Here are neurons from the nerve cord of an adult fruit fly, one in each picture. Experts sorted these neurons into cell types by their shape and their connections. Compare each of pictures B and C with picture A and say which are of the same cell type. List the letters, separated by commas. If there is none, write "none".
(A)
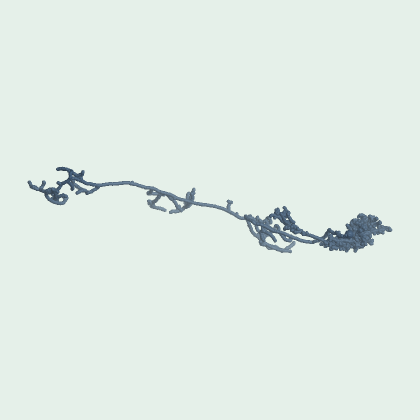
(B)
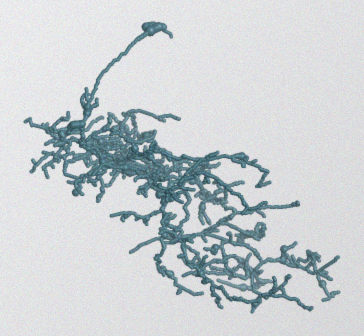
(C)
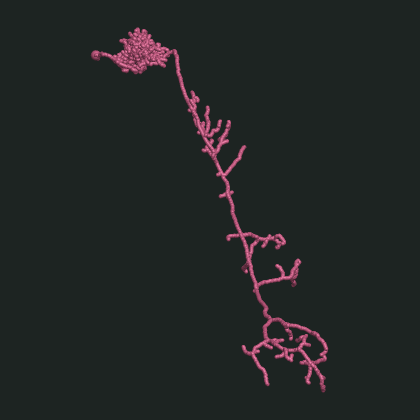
C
